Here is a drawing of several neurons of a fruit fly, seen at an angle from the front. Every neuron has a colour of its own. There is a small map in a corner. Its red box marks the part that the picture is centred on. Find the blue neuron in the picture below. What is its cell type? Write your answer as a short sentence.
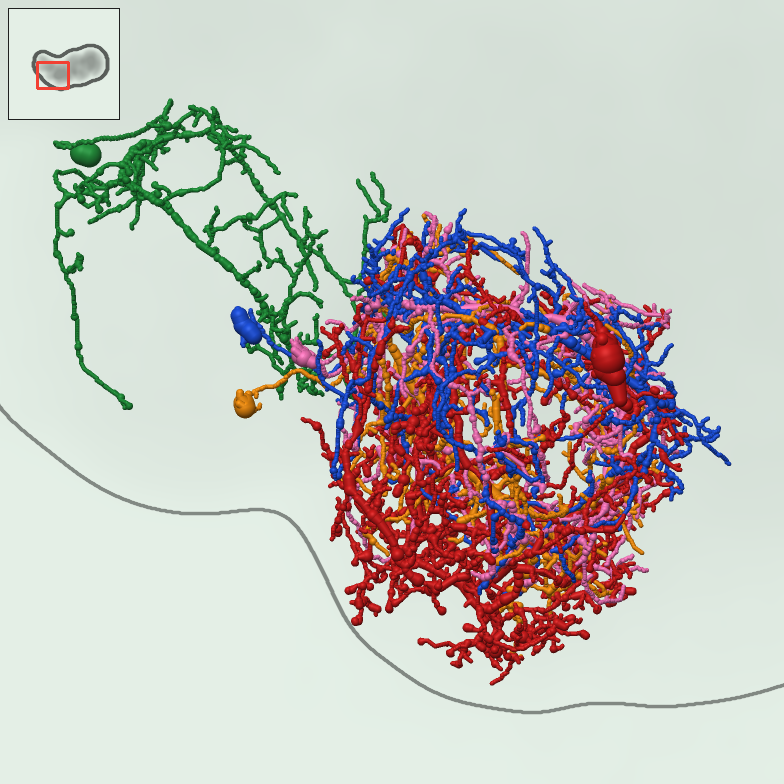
The cell type is IN03A022.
